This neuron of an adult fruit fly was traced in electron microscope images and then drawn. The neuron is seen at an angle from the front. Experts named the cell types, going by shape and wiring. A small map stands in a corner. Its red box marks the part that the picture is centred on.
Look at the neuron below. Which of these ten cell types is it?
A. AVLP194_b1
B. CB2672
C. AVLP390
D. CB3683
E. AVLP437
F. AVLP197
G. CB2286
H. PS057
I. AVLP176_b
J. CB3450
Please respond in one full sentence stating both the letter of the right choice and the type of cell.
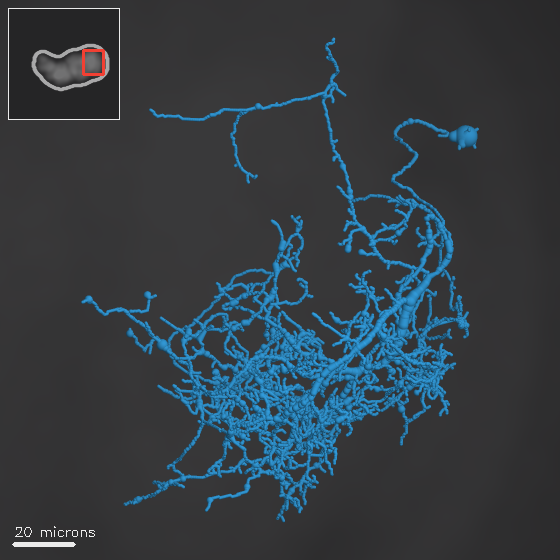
The cell type for the neuron is option E, which is AVLP437.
